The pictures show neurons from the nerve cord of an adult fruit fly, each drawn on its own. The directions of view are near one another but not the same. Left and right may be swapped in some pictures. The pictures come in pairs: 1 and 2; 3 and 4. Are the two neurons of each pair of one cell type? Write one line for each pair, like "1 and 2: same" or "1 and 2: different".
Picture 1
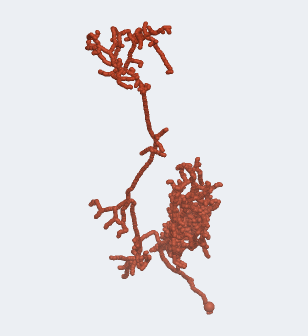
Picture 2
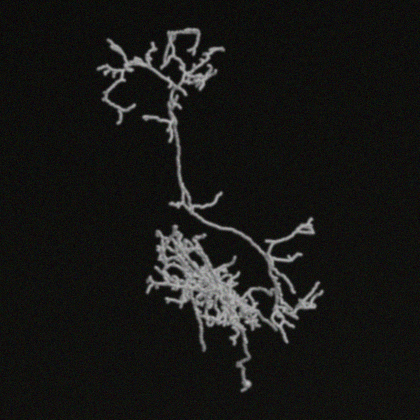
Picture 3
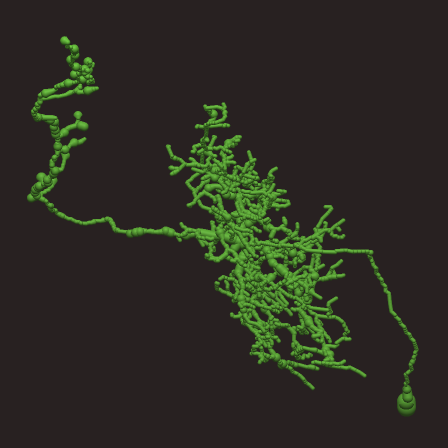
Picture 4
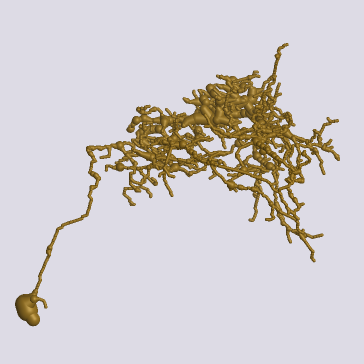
1 and 2: same
3 and 4: same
